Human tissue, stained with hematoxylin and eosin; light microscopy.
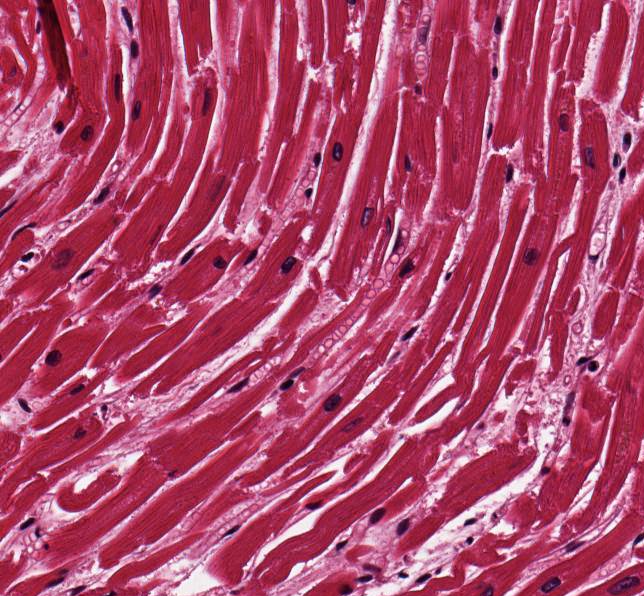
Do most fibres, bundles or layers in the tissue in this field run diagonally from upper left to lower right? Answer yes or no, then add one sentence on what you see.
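No. Muscle fibres lie in parallel rows that sweep from the lower left toward the upper right, becoming nearly vertical near the top of the field.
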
